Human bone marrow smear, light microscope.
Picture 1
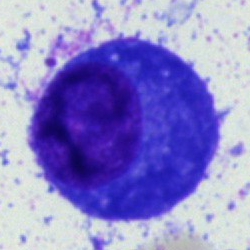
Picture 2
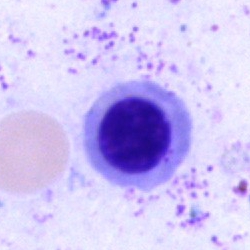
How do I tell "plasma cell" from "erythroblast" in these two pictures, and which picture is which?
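Picture 1 shows the plasma cell; picture 2 shows the erythroblast. Both cells have a round outline, and neither shows granules in its cytoplasm. In the plasma cell the nucleus lies off-centre toward the left, and the abundant cytoplasm forms a wide band on the right side of it.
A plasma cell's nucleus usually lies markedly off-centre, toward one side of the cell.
In the erythroblast, by contrast, the cytoplasm forms a complete rim around the nucleus. The plasma cell's cytoplasm stains deep blue, while that of the erythroblast is blue.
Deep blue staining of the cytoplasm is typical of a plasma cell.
The plasma cell's chromatin is dark purple and patchy, with darker clumps and lighter areas.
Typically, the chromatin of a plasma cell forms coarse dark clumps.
The erythroblast's chromatin stains dark purple and looks dense, and no nucleoli can be seen in its nucleus.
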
